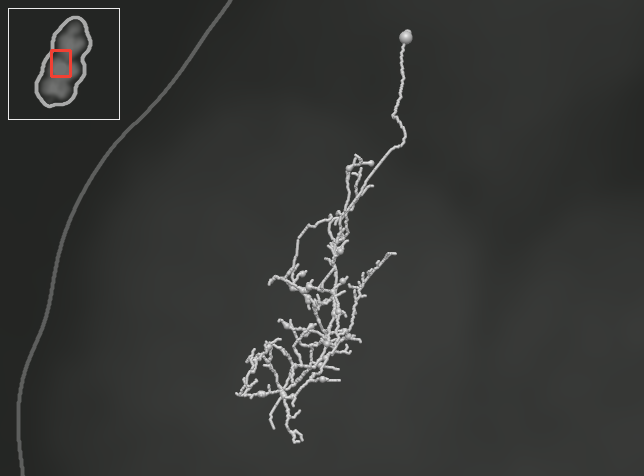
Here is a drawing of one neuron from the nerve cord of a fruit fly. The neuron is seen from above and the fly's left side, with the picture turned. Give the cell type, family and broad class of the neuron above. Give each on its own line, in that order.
IN09A060
hemilineage 09A
nerve-cord intrinsic neuron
